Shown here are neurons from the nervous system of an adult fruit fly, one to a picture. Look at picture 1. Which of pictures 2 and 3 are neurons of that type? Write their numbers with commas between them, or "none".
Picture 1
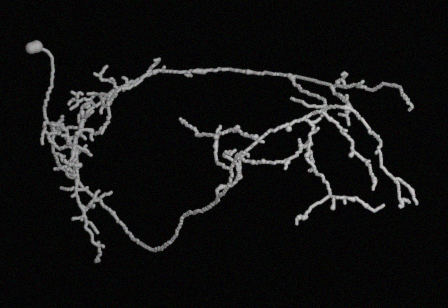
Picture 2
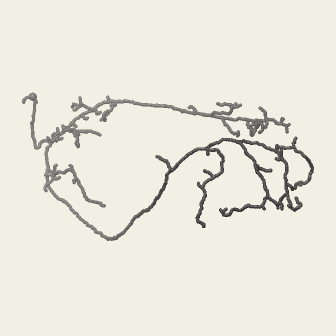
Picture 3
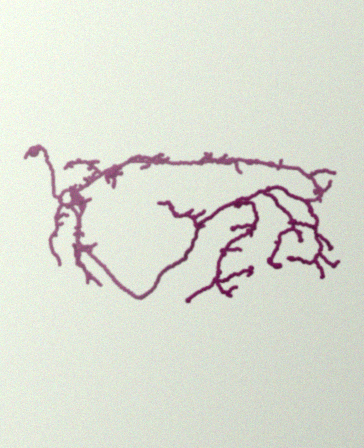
2, 3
